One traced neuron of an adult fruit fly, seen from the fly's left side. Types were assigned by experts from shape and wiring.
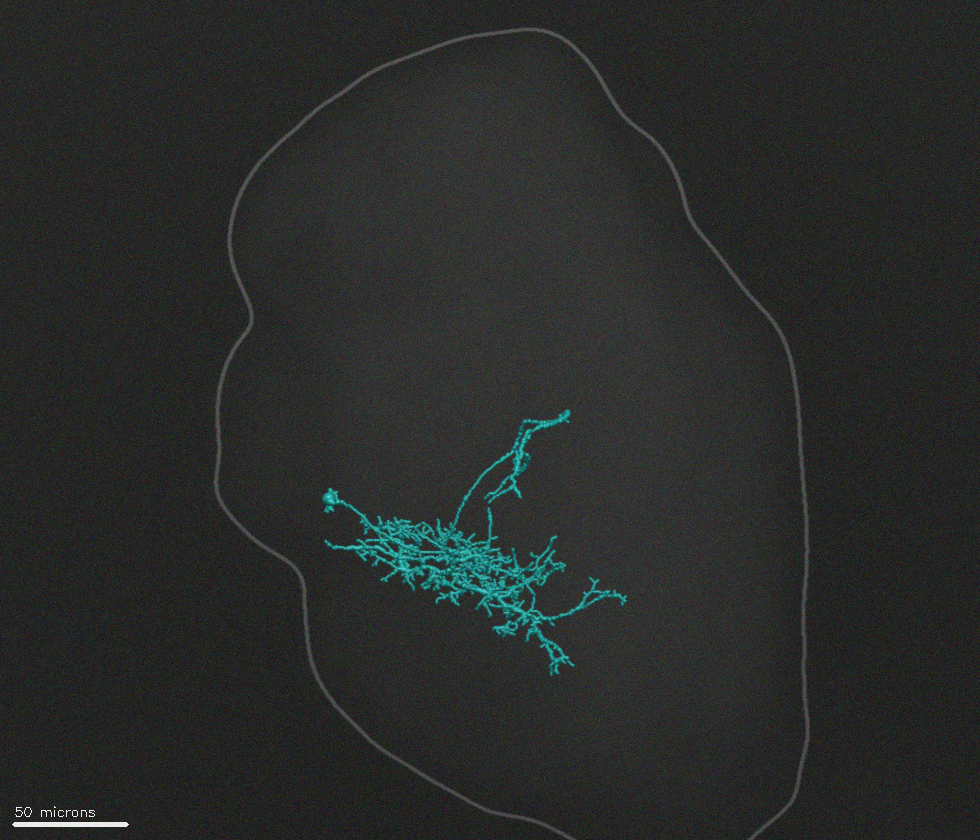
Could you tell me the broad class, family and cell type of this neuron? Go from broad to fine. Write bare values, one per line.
central-brain intrinsic neuron
hemilineage ALl1_ventral
SAD053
